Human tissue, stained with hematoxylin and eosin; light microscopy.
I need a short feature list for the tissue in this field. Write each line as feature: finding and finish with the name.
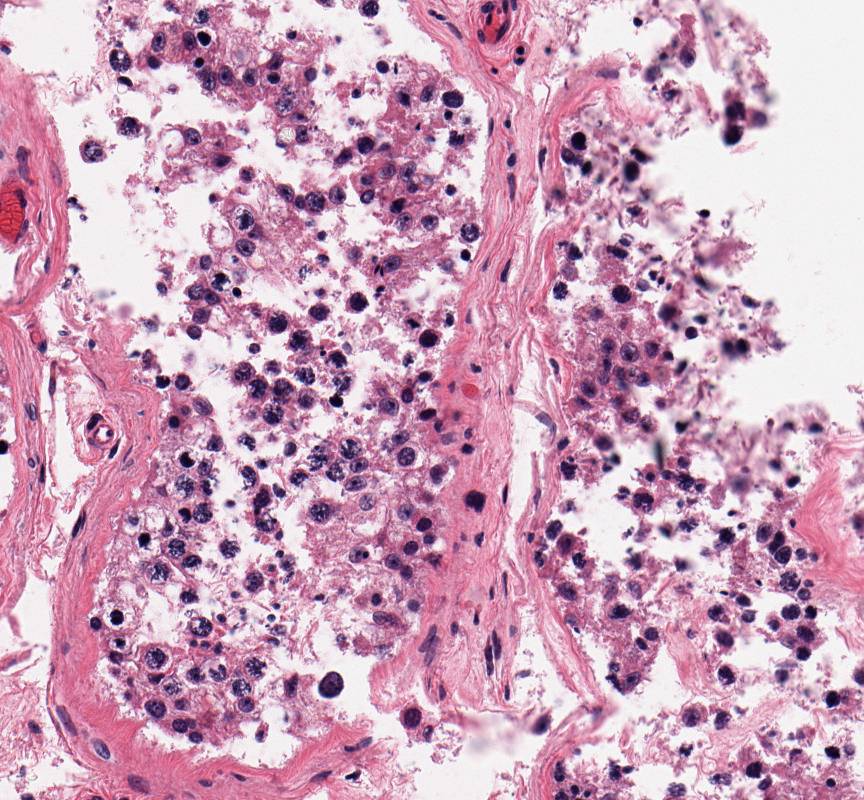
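Layout: rounded compartments of loosely packed cells, bands of pink fibrous tissue between them
Cells: mostly round, with round, dark-staining nuclei
Spaces: pale pink, flocculent granular material filling the gaps between cells
Vessel: a small one holding red blood cells, in a fibrous band at the upper left edge
Name: testis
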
